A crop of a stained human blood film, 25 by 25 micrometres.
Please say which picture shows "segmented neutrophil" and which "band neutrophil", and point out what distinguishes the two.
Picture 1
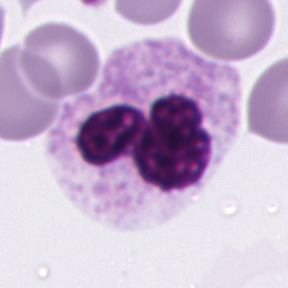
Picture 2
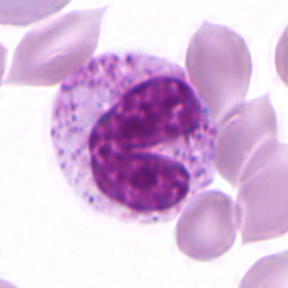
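The first picture shows a segmented neutrophil, and the second a band neutrophil. In the segmented neutrophil the nucleus is divided into two lobes, the right one larger than the left.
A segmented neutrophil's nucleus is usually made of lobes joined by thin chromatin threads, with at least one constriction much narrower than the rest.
In the band neutrophil, by contrast, the nucleus is deeply notched by a cleft entering from the right side.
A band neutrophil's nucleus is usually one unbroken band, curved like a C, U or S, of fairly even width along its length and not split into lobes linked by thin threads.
The chromatin looks alike in both cells: dark purple and coarsely clumped. The segmented neutrophil's cytoplasm is abundant and pale pinkish-lilac, with fine pink-violet granules scattered throughout.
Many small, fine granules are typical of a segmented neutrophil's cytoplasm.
In the band neutrophil, purple granules are scattered throughout the cytoplasm. Both outlines are round, roughly so in the segmented neutrophil; the band neutrophil has a smooth surface without projections, and red cells press against its right edge.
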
